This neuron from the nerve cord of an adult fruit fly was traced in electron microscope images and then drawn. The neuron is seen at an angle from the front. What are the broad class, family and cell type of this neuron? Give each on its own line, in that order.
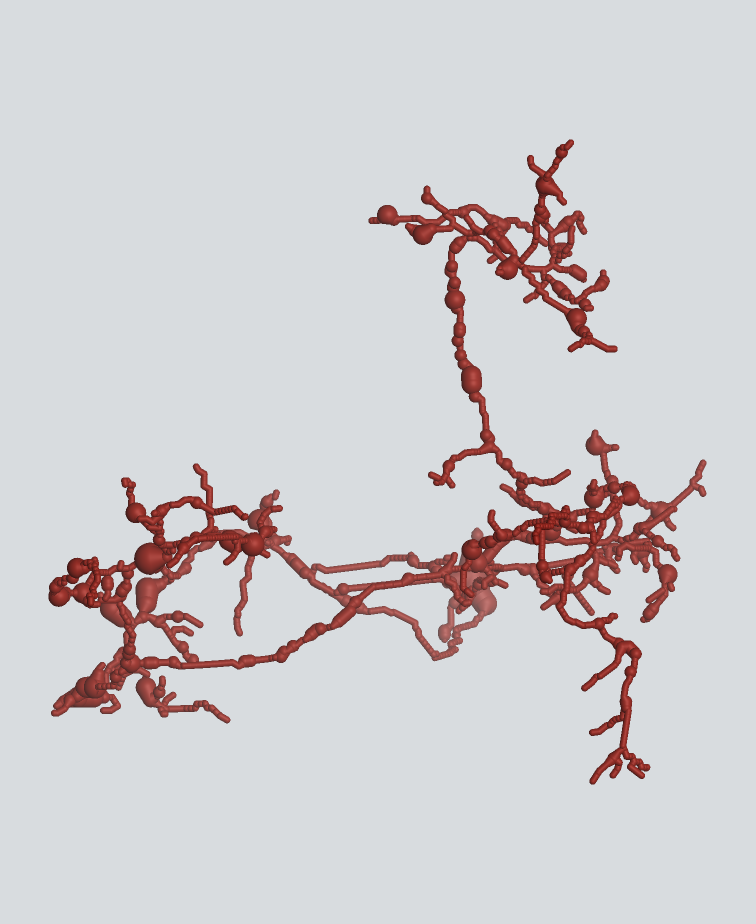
nerve-cord intrinsic neuron
hemilineage 21A
IN21A097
